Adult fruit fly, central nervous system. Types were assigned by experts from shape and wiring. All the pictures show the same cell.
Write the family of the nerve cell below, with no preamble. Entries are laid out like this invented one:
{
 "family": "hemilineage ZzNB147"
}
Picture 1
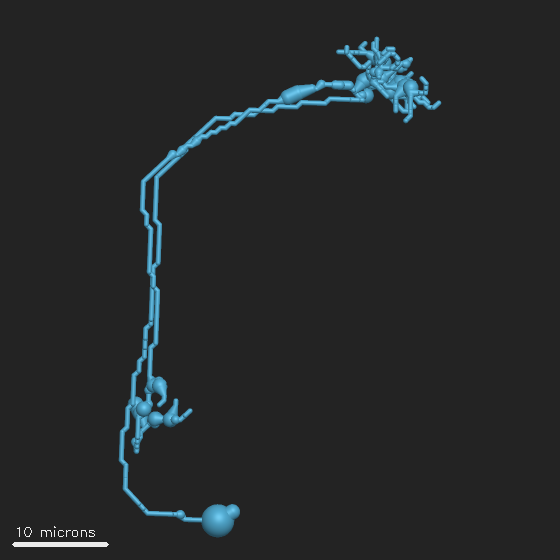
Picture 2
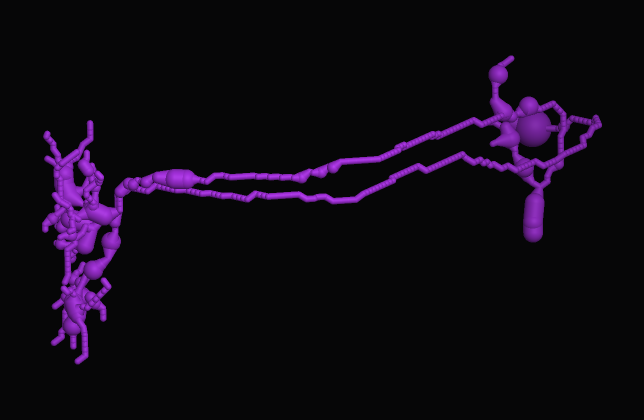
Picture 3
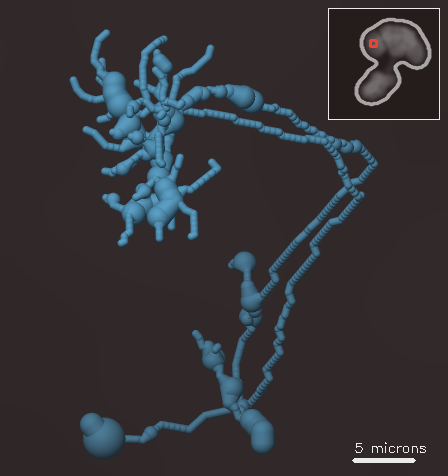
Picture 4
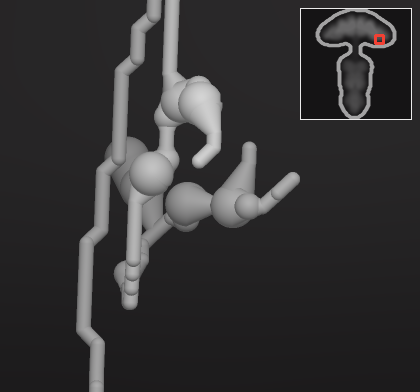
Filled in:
{
 "family": "T"
}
